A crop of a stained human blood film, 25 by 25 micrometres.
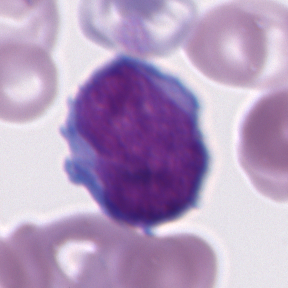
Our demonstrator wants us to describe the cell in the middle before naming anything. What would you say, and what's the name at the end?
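On the left side the cell outline is ragged, and small blunt projections stand out from that edge. The cytoplasm contains no granules. The chromatin is mottled, with darker purple clumps. This is a myeloblast.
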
